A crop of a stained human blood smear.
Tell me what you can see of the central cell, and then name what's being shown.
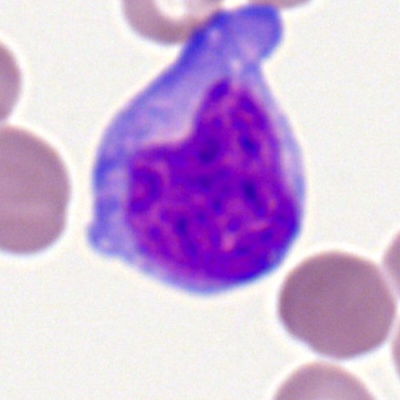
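Shaped like a pear, the cell narrows to a tapered tip at the top. Its cytoplasm is blue, with the deepest blue along the edge. A single unlobed nucleus fills the lower part of the cell. No distinct granules can be made out in the cytoplasm. The cell is a myeloblast.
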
